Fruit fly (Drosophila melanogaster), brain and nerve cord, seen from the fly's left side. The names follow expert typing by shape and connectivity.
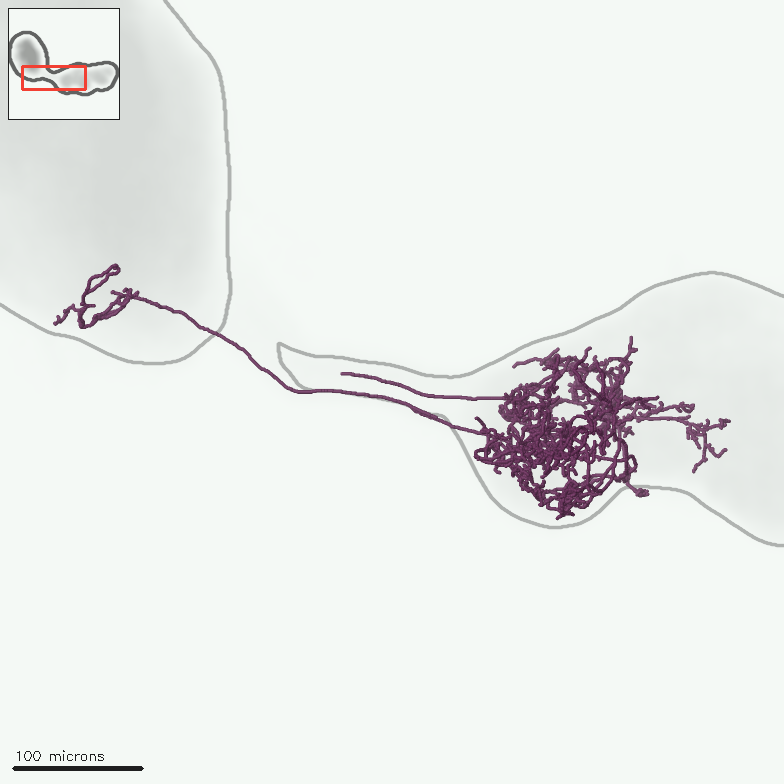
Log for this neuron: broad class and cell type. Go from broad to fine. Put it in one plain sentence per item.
An ascending neuron, type ANXXX008.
